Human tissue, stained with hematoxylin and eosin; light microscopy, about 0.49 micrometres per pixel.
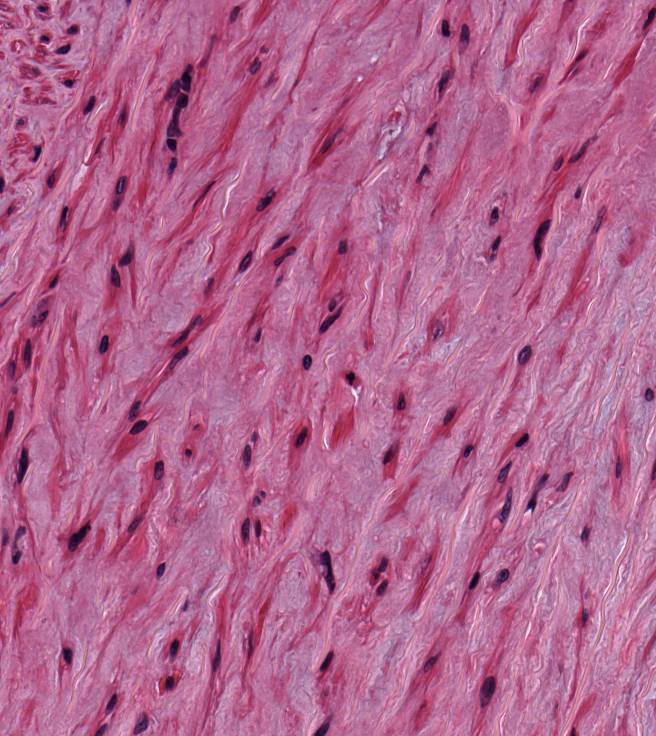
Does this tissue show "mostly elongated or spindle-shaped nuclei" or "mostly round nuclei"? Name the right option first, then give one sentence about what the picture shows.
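Mostly elongated or spindle-shaped nuclei. The nuclei are elongated, dark-staining and spaced well apart, without crowding.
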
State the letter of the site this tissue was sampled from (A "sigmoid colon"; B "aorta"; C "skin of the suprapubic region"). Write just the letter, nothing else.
B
